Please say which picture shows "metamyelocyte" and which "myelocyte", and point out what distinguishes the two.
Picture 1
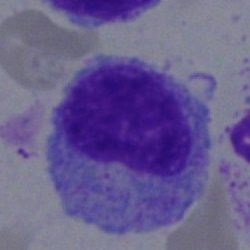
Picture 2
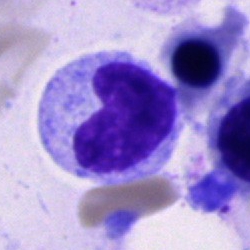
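The myelocyte is in picture 1 and the metamyelocyte in picture 2. The myelocyte's outline is roughly round with a slightly ruffled edge; the metamyelocyte's is round and smooth. In the metamyelocyte the nucleus is indented into a kidney shape.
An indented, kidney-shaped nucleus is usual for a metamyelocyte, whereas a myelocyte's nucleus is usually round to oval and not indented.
The nucleus sits toward the top of the myelocyte, with most of the cytoplasm below it, and toward the right side of the metamyelocyte. Chromatin is dark purple in both, finely textured rather than in coarse clumps in the myelocyte and fairly condensed in the metamyelocyte.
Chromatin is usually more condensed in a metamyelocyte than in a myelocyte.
The cytoplasm is pale greyish blue in the myelocyte and pale lilac-blue, moderate in amount, in the metamyelocyte. A pale red cell lies at the myelocyte's upper left; an elongated one lies just below the metamyelocyte.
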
